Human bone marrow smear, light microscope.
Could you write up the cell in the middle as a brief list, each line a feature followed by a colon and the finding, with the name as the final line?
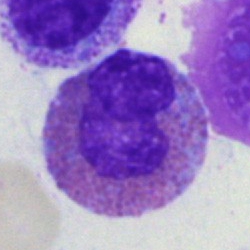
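Outline: round and smooth
Nucleus: toward the top of the cell
Cytoplasm: abundant
Granules: fine, pinkish-purple, filling the cytoplasm
Name: eosinophil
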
